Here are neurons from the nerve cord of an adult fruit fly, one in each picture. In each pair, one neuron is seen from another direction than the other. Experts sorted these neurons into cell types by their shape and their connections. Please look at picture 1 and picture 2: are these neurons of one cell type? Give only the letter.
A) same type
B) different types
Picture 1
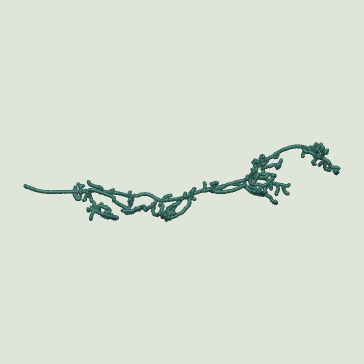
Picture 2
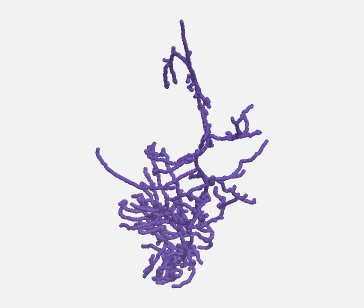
B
